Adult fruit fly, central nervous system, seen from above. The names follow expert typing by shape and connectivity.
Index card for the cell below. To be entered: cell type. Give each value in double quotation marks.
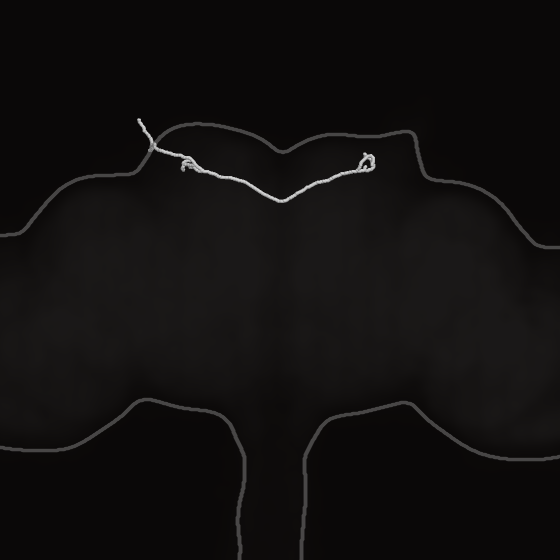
"ORN_DL4"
